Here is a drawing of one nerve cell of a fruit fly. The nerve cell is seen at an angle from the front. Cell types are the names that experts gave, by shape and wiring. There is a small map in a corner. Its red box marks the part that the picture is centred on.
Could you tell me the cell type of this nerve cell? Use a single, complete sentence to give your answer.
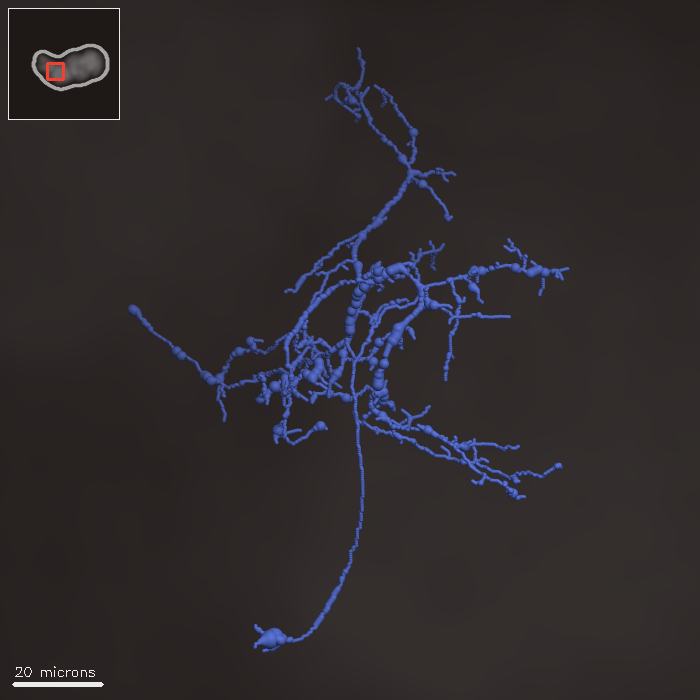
It is as IN03B080 that this nerve cell is typed.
